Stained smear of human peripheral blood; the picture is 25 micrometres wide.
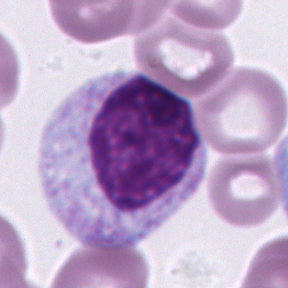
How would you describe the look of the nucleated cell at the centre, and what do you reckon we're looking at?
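The nucleus is a single unlobed mass of about 12 by 10 micrometres, with a somewhat angular outline. It sits off-centre, toward the upper right of the cell. Pale lilac cytoplasm forms a wide rim along its left and lower sides. Fine reddish-purple granules are scattered through that cytoplasm. The cell is a myelocyte.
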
